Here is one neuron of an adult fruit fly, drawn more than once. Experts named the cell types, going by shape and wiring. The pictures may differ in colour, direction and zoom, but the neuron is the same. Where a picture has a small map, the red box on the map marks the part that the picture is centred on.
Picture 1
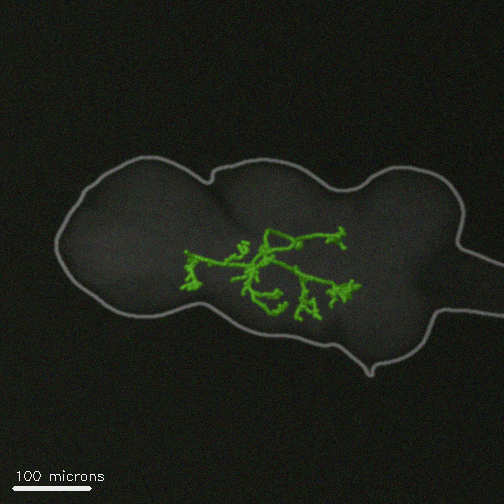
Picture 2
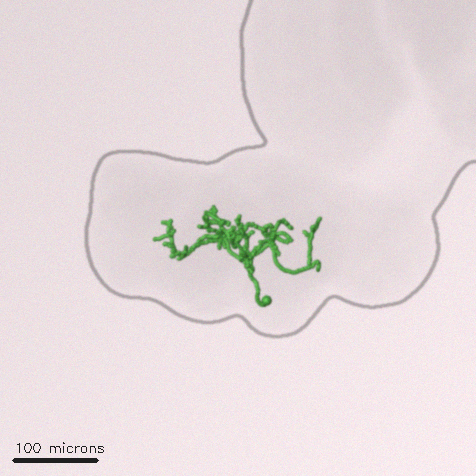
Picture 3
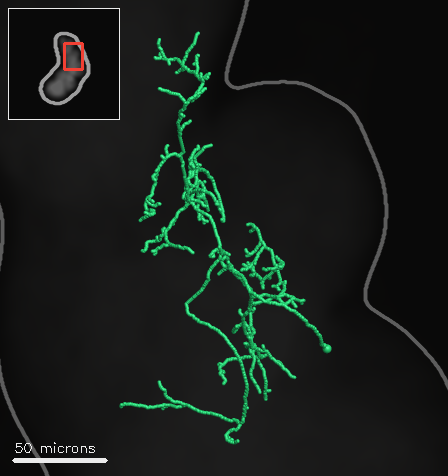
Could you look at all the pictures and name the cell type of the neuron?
IN05B074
